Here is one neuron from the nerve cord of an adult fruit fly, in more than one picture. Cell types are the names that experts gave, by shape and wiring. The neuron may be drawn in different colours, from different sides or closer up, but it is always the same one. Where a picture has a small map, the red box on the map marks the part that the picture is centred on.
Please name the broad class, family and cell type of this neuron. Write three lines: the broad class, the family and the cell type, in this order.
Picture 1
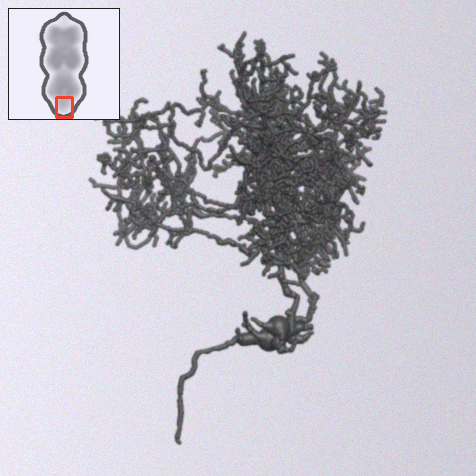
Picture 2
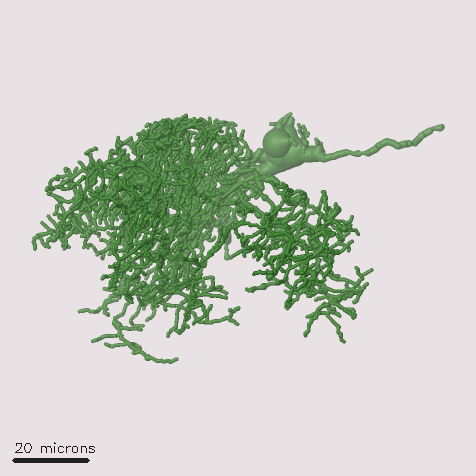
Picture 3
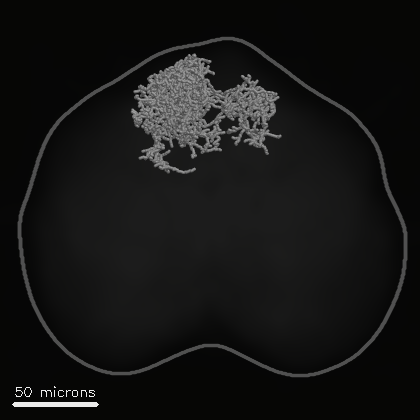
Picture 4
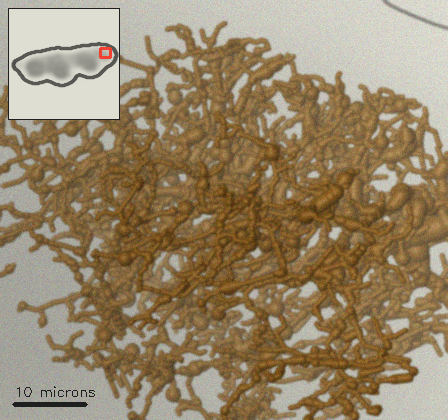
motor neuron of the nerve cord
MNad
MNad61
